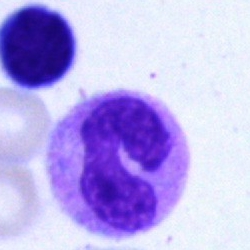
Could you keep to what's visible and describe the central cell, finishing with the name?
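Looking at the edge first, I find it round and smooth. In the nucleus, a deep notch opens toward the right side of the cell, and I can't make out any nucleoli. The cytoplasm holds fine, faint pinkish granules. This is a band neutrophil.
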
